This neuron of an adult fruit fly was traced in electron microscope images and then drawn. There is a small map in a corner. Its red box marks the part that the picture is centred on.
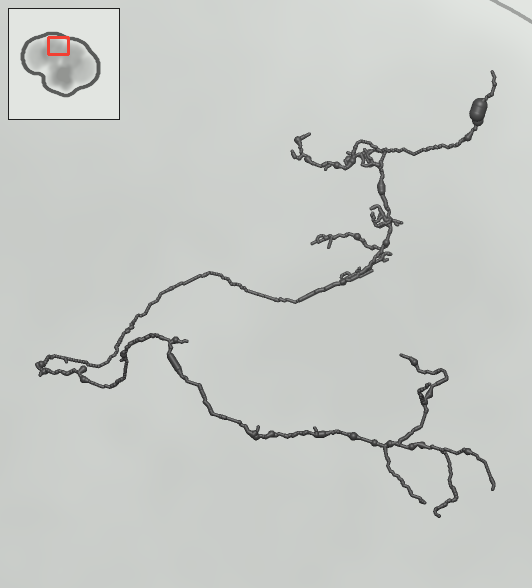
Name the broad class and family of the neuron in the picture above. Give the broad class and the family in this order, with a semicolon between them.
central-brain intrinsic neuron; class Kenyon Cell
